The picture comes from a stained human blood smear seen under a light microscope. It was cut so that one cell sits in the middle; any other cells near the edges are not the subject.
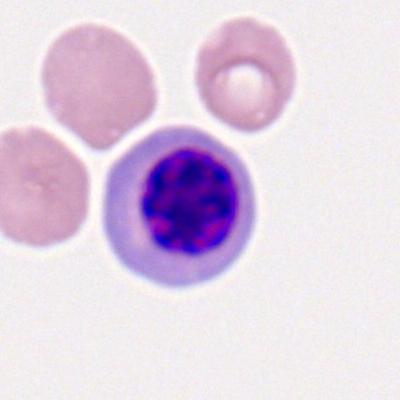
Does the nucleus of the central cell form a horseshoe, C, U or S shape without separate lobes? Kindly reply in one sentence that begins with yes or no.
No, this cell has one compact round or oval nucleus.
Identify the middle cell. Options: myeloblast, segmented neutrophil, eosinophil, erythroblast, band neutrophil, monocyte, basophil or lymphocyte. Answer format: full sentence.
Whatever else lies nearby, the middle cell is an erythroblast.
